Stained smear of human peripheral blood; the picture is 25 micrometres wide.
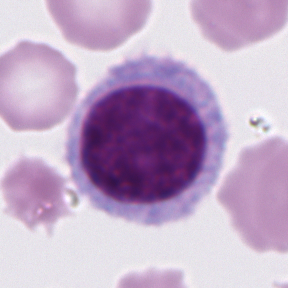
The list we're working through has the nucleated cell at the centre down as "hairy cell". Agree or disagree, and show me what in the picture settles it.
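The name hairy cell is appropriate here. The deciding feature is the edge, which is finely bumpy rather than smooth, most noticeably along the top, and this speaks for hairy cell.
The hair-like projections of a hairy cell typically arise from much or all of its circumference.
Size does not separate the two names: the cell is about 14 micrometres across.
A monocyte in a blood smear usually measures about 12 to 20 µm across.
The nucleus is round, about 11 micrometres across, and fills about 60% of the cell's area; its chromatin stains deep purple and is fairly evenly dense, without large coarse clumps. The cytoplasm forms a complete rim, slightly wider on the right than on the left, with no distinct granules and no clear vacuoles. Small bright refractile specks lie just outside the cell at its lower left and to its right.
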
